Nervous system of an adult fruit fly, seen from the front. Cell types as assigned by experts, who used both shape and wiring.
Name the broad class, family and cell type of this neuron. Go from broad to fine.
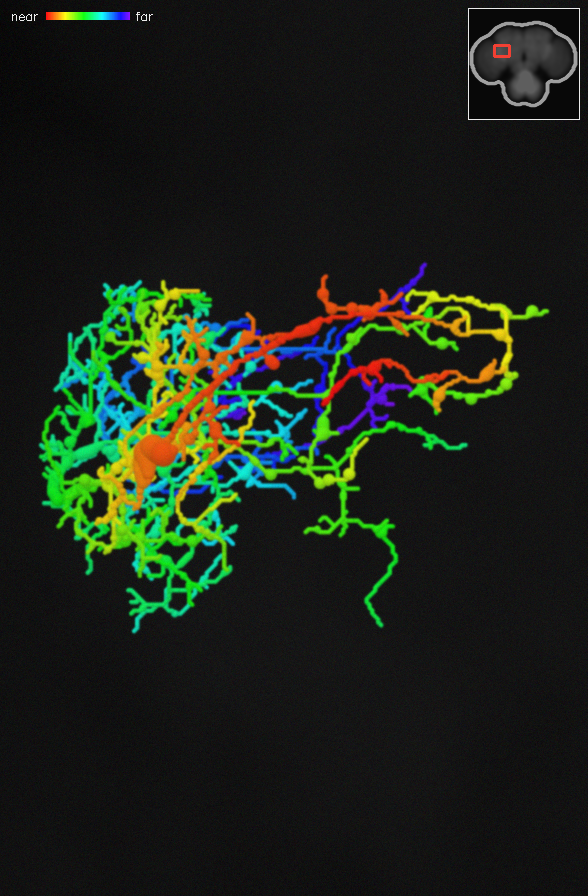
central-brain intrinsic neuron; hemilineage VLPa1_lateral; CB3607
